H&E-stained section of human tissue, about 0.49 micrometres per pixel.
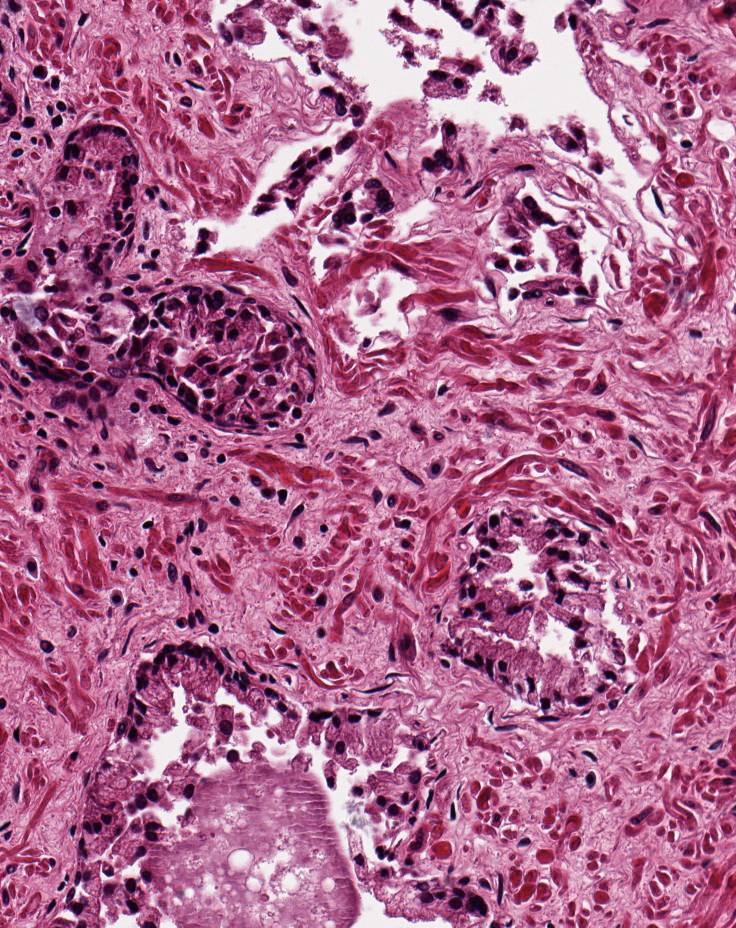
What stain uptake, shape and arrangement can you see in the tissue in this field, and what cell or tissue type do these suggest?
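Start with the stroma, where deep red spindle-shaped fibre bundles run in many different directions, with small dark nuclei scattered singly among them. In the upper left is a rounded, compact nest of crowded dark oval nuclei with no clear lumen. Right of centre, by contrast, a gland's cells surround a small irregular white lumen. This tissue is prostate.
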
